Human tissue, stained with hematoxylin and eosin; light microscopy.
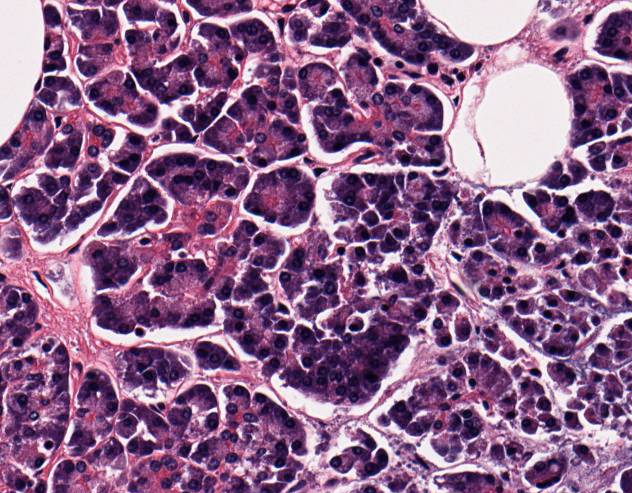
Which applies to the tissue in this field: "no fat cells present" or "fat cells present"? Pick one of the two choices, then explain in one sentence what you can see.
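Fat cells present. A few round, empty fat cells lie at the top edge of the field, the largest at the top right.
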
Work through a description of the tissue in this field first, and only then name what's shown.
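Look how the cells pack into small rounded acini; the central lumens are tiny and hard to spot. Across most of the field the acinar cells have deeply purple, basophilic cytoplasm. They're pyramidal, narrowing toward the centre of each acinus, each with a single round, dark nucleus toward the outer edge. That's pancreas.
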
